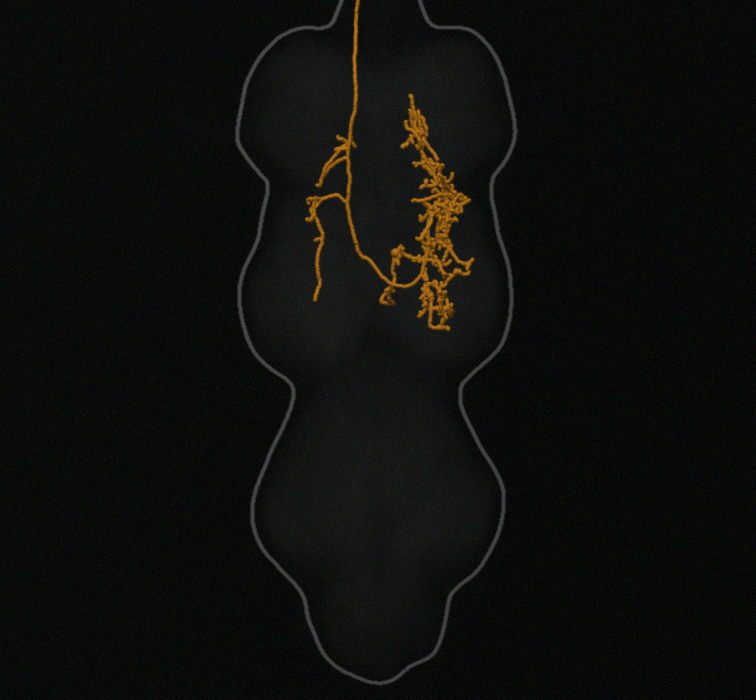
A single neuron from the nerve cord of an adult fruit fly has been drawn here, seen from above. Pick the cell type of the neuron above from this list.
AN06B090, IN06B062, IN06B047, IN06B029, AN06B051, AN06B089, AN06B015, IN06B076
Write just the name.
AN06B090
